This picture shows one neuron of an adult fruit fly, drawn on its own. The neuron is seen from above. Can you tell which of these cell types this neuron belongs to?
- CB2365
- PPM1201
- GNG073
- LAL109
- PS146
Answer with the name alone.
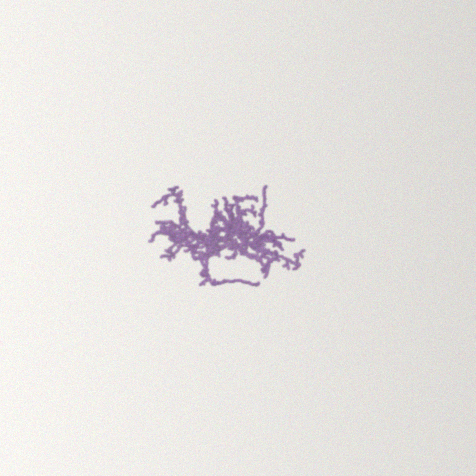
GNG073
